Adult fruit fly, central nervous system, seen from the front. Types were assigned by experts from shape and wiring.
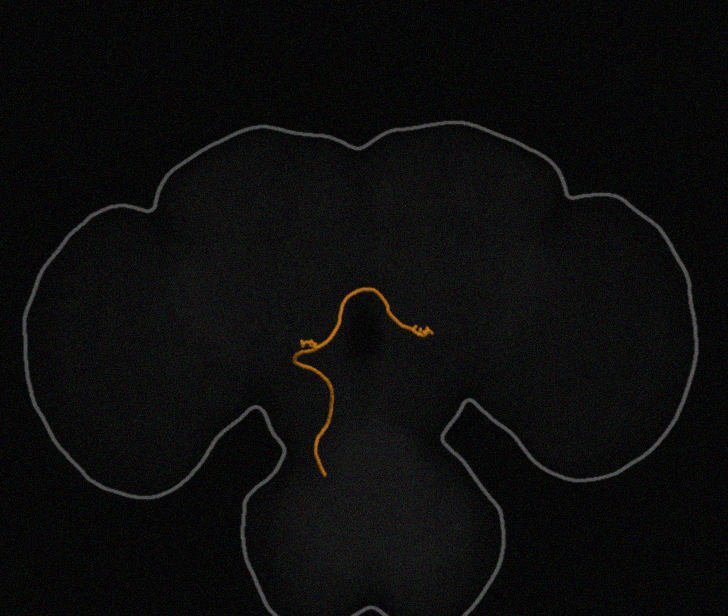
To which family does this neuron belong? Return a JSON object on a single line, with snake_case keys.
{"family": "class olfactory"}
